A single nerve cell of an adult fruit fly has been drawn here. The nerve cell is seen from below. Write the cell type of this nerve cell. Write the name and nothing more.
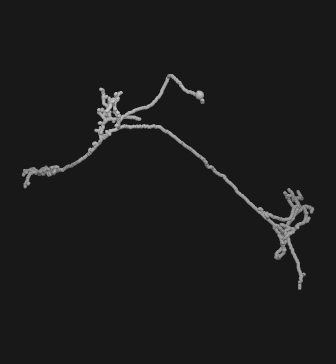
CB2294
